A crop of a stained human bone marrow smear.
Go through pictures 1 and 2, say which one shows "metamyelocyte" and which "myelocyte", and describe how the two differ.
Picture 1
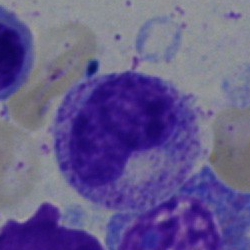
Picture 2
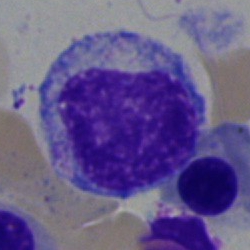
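Picture 1 shows the metamyelocyte, and picture 2 the myelocyte. In picture 1 the nucleus is kidney-shaped, indented on its lower right side, and sits toward the upper left, so more cytoplasm lies at the lower right. In picture 2 the cytoplasm forms a rim that is wider at the top of the cell than at the bottom, pale blue-grey with a deeper blue band along its outer edge. Both have dark purple chromatin, patchy and mottled in picture 1, with scattered small paler spots and not uniformly dense in picture 2.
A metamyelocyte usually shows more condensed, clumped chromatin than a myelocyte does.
The granules differ as well: fine purple ones are scattered throughout the cytoplasm in picture 1, while picture 2 has only a few fine reddish-purple granules, in the upper cytoplasm.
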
